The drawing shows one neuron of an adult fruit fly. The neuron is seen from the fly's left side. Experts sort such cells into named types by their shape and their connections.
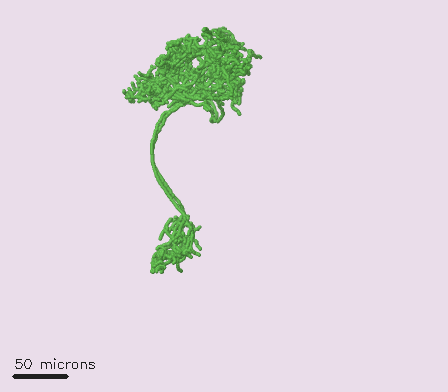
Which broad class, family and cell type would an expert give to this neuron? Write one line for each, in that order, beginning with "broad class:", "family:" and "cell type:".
broad class: central-brain intrinsic neuron
family: PAL
cell type: PAL01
